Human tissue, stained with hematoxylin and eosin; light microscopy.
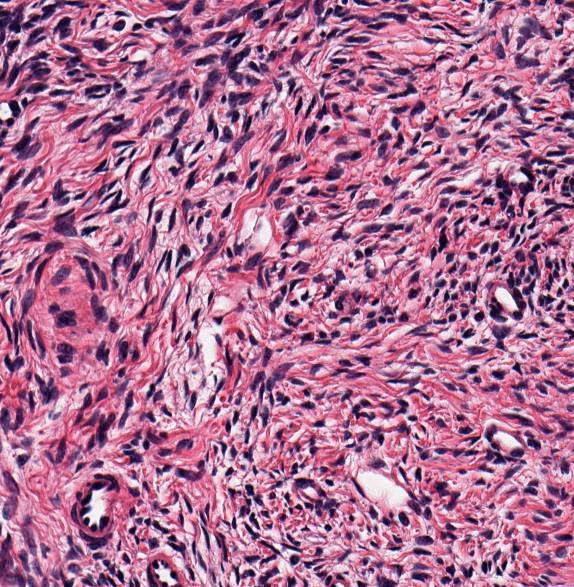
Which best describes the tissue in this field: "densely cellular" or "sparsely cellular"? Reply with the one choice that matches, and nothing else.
Densely cellular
